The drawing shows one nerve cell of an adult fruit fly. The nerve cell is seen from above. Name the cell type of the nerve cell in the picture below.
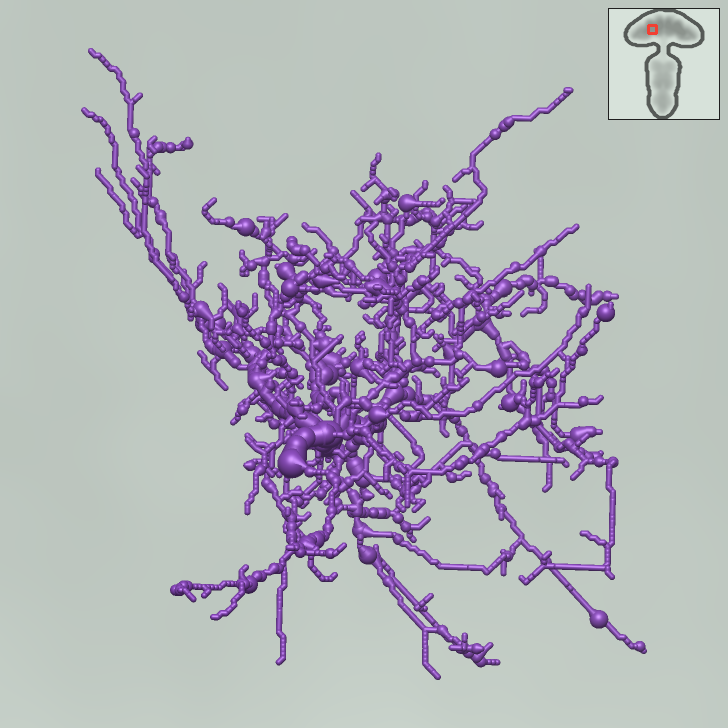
PLP010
